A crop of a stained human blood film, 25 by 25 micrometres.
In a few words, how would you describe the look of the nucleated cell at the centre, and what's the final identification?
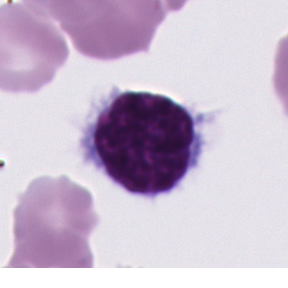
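The chromatin strikes me as dark purple and coarsely clumped, and I can't clearly make out a nucleolus anywhere in the nucleus. Fine hair-like projections of pale blue cytoplasm extend from the cell, mainly from its left and right sides. I find no granules in the cytoplasm. So this is a hairy cell.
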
